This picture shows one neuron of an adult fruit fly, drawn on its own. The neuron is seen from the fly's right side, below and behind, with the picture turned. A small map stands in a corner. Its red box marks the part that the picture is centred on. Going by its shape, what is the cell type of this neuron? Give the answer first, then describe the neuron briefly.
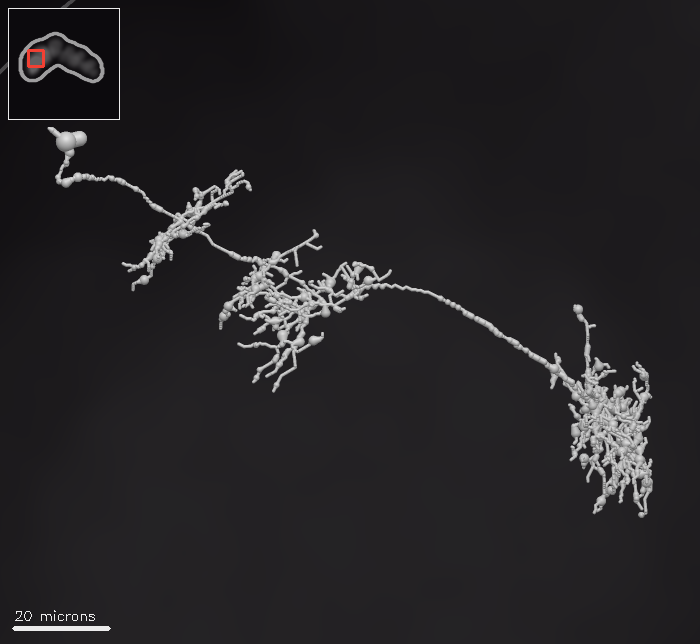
The cell type is TmY15. Its broad class is optic-lobe intrinsic neuron. The cell body is at the upper left of the picture. From left to right in the picture it spans about 130 microns.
